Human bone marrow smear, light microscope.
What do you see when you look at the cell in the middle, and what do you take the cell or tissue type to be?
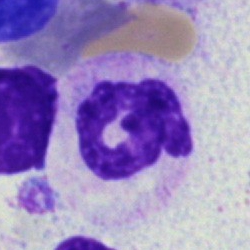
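Nucleus indented, with a pale clear hole near its centre. Chromatin dark purple, coarsely clumped; no nucleoli seen. Wide rim of cytoplasm around the nucleus. Cell: segmented neutrophil.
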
